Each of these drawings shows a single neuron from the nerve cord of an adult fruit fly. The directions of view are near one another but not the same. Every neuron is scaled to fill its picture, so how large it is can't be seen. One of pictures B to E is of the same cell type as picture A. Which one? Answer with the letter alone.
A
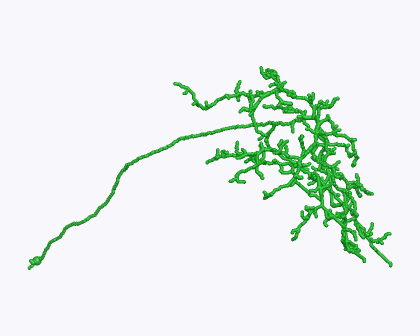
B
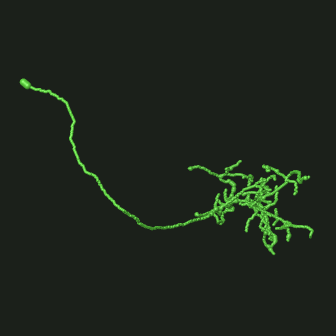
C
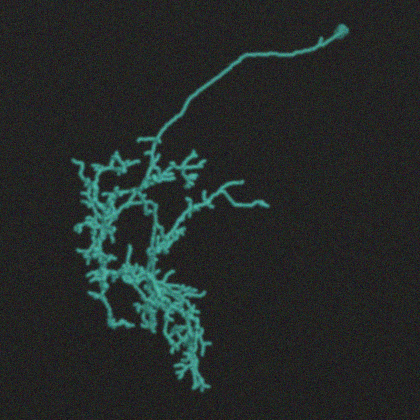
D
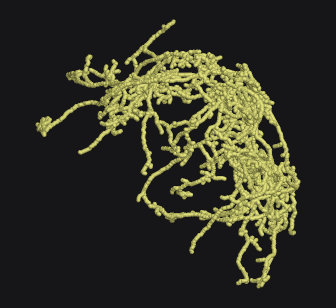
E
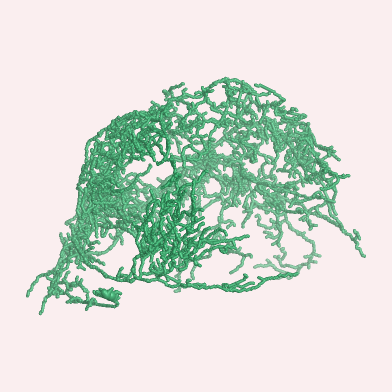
C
